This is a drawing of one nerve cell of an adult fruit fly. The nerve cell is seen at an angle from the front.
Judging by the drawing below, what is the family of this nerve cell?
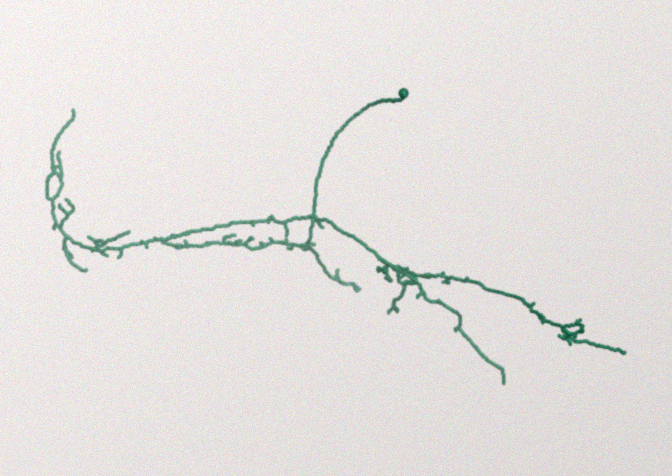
hemilineage SMPp&v1_posterior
